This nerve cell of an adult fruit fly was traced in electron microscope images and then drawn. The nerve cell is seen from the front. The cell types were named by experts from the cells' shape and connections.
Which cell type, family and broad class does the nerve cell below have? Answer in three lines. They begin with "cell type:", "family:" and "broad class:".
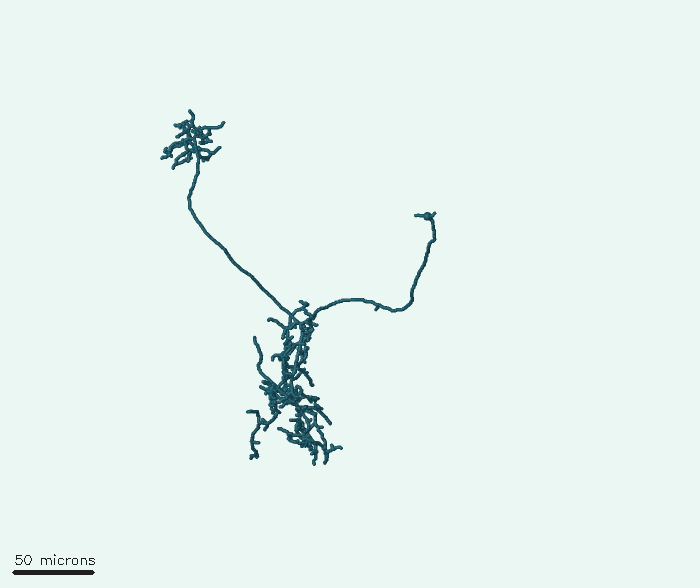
cell type: mAL_m4
family: hemilineage CREa1_ventral
broad class: central-brain intrinsic neuron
